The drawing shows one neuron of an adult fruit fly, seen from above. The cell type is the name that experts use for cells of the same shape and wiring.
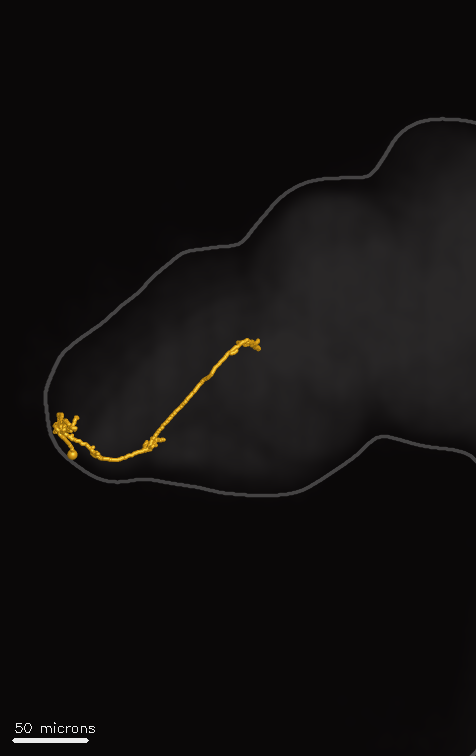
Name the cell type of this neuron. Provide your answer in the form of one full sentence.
The cell type name for this neuron is TmY9b.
